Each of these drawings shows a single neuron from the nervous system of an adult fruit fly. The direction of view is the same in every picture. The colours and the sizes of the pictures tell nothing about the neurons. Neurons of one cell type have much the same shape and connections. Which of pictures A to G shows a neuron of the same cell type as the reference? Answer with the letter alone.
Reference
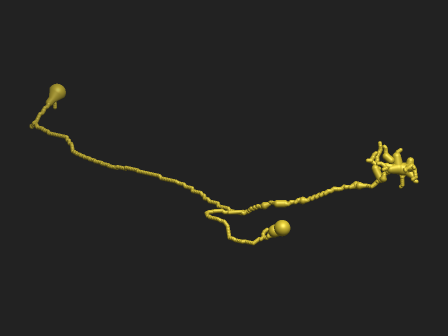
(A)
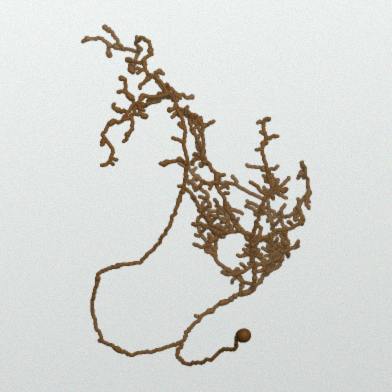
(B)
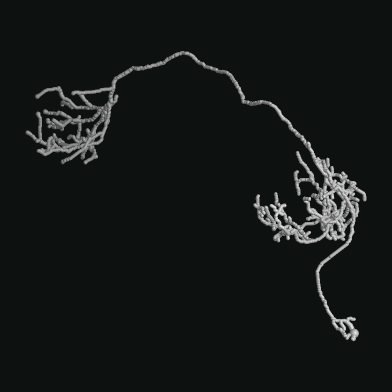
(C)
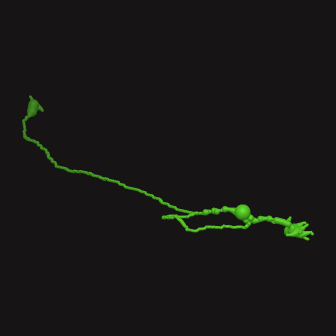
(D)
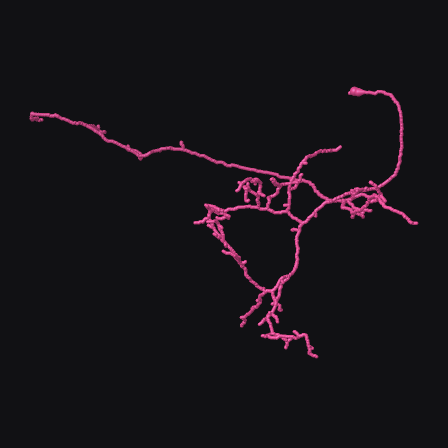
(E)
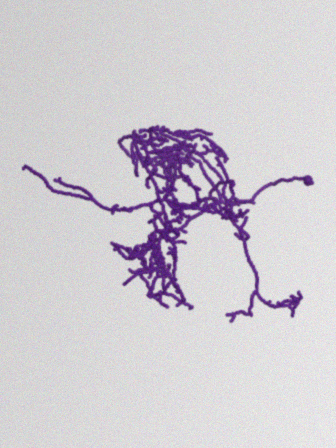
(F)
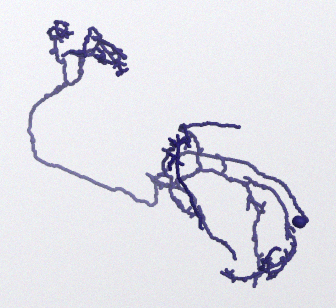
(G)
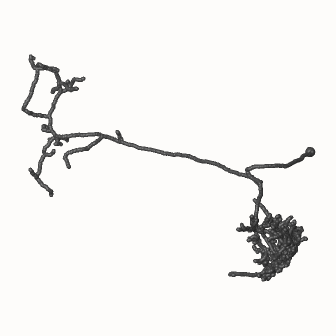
C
